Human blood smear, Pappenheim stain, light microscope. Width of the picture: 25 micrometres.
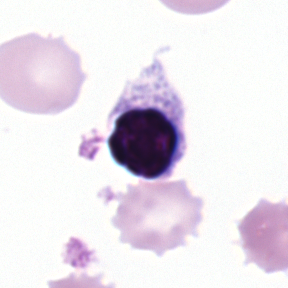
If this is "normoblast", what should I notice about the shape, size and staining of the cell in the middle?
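Let me start with the nucleus of this normoblast: it is round in outline and about 6 micrometres across.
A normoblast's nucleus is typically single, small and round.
That shape and size go with the name. The nucleus also sits at the lower end of the cell, with most of the cytoplasm above it.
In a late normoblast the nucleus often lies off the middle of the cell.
So this placement fits a late normoblast.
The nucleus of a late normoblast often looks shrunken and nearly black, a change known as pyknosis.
Here the chromatin is dense and stains an almost uniformly dark purple, which leans that way, though it is dark purple rather than black. I'd simply note the rest as it is: fine purple granules are scattered through the cytoplasm, and a thin wisp of cytoplasm trails from the top tip of the cell.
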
